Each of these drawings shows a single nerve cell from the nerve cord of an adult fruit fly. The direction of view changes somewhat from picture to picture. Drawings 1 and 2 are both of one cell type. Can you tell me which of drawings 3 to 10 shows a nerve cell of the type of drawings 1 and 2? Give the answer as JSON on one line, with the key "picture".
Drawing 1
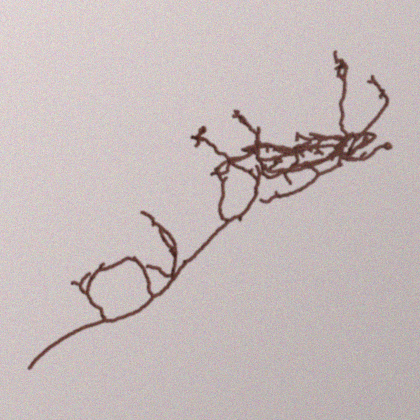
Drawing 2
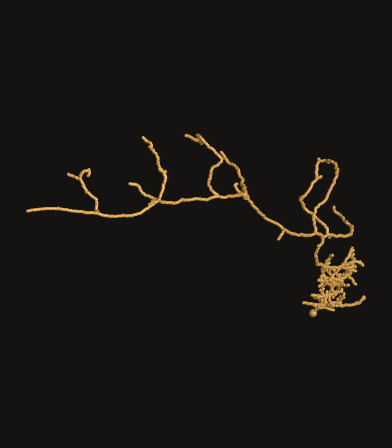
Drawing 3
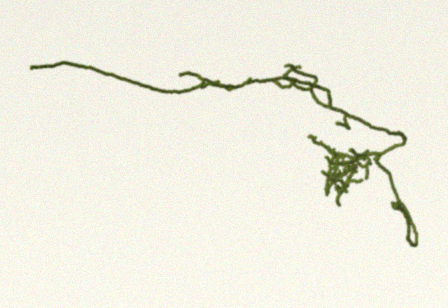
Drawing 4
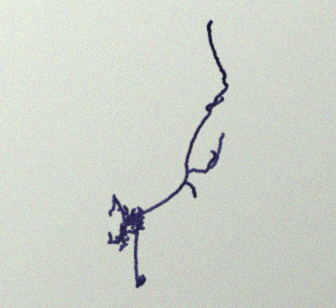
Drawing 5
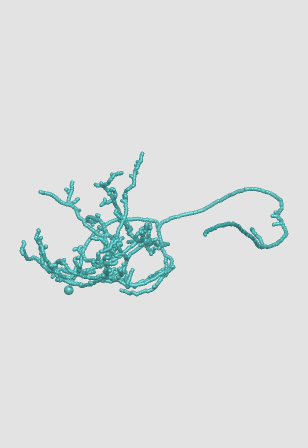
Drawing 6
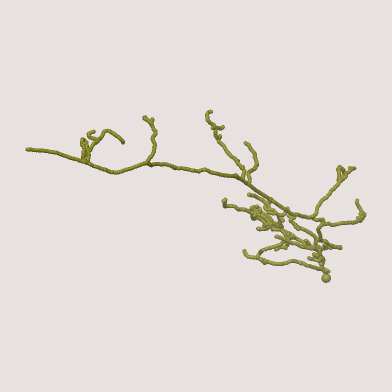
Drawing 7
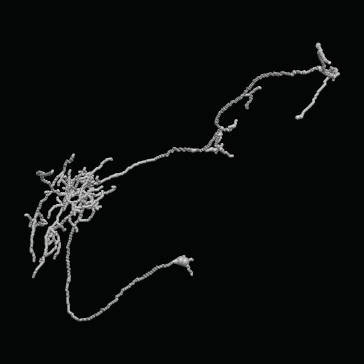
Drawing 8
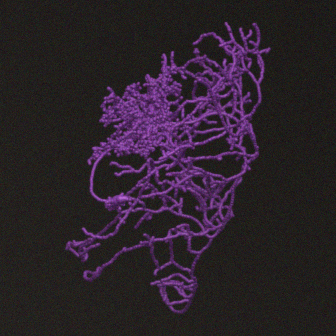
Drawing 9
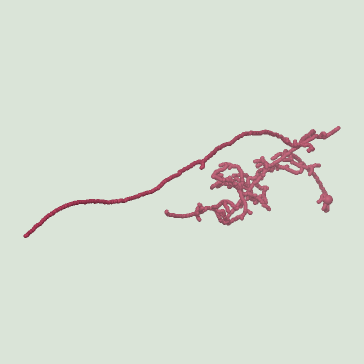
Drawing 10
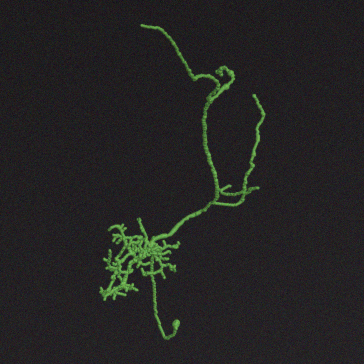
{"picture": 6}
